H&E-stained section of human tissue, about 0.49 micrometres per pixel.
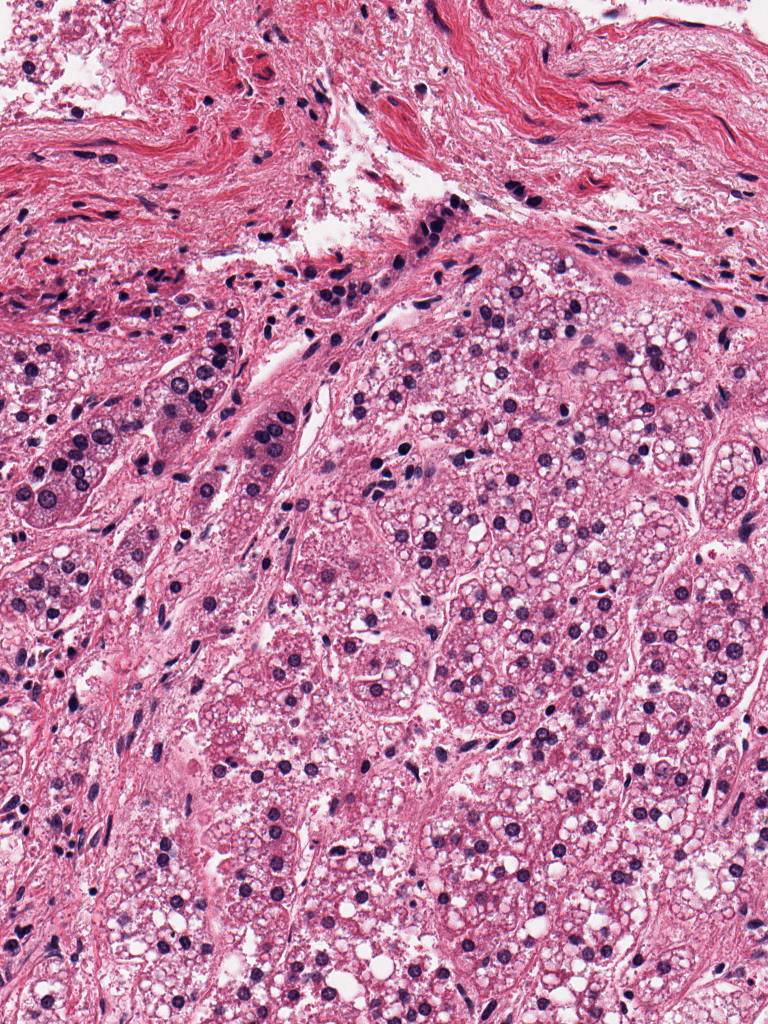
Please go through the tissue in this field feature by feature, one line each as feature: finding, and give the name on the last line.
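Top: a band of wavy pink collagen fibres
Arrangement: rounded nests and short cords parted by thin septa
Lower two-thirds: most cells pale, cytoplasm packed with many small clear vacuoles
Upper left: small clusters under the band, denser pink cytoplasm, few vacuoles
Name: adrenal gland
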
